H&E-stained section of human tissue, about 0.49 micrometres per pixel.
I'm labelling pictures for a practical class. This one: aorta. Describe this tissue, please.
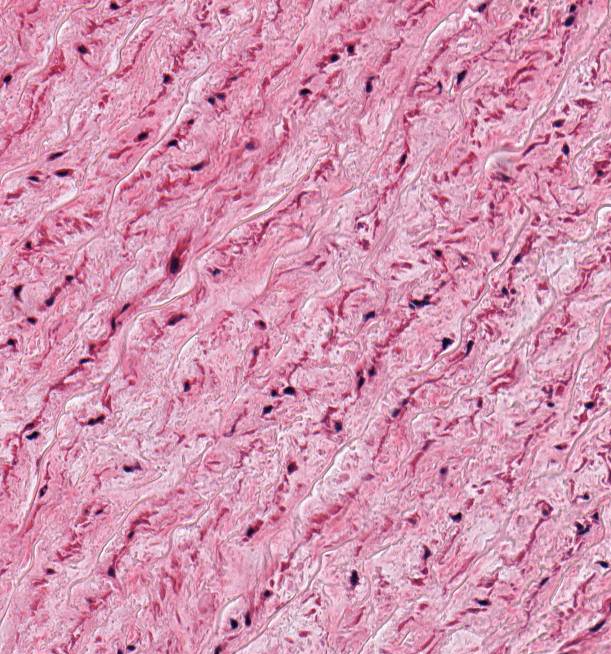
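It's pink fibrous tissue right across the field, with no epithelium anywhere. Notice that the collagen bundles are wavy rather than straight. Tucked between them are small, dark, elongated nuclei. There aren't many of those nuclei, and they're scattered evenly over the field.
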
